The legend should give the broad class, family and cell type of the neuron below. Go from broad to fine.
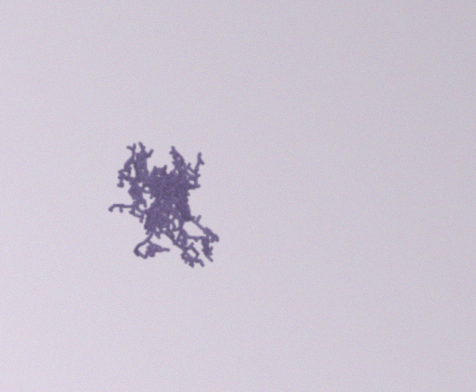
nerve-cord intrinsic neuron; hemilineage 16B; IN16B041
